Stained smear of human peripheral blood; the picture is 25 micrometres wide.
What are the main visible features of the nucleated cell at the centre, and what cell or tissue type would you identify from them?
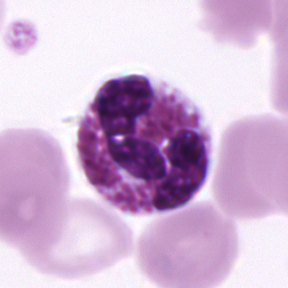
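Outline first: round and smooth. Next, the nucleus, which is split into three lobes, with no nucleoli to be seen. Then the cytoplasm, packed with coarse, rounded granules. Last, the name: this is an eosinophil.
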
